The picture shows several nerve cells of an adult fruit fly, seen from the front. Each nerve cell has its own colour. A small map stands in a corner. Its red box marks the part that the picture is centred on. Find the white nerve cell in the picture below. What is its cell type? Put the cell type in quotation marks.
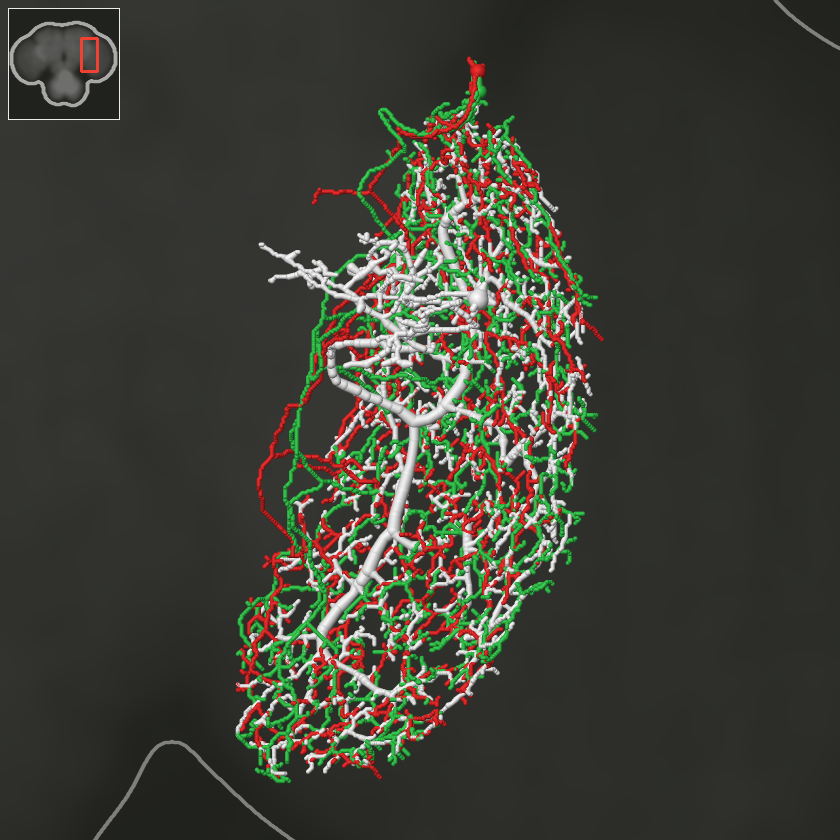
"LT1c"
